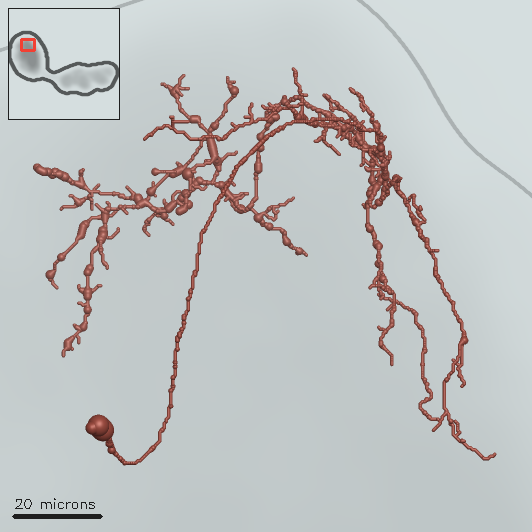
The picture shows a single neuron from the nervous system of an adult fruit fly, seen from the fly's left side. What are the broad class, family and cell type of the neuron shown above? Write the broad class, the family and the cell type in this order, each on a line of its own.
central-brain intrinsic neuron
hemilineage SLPav2
SMP046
